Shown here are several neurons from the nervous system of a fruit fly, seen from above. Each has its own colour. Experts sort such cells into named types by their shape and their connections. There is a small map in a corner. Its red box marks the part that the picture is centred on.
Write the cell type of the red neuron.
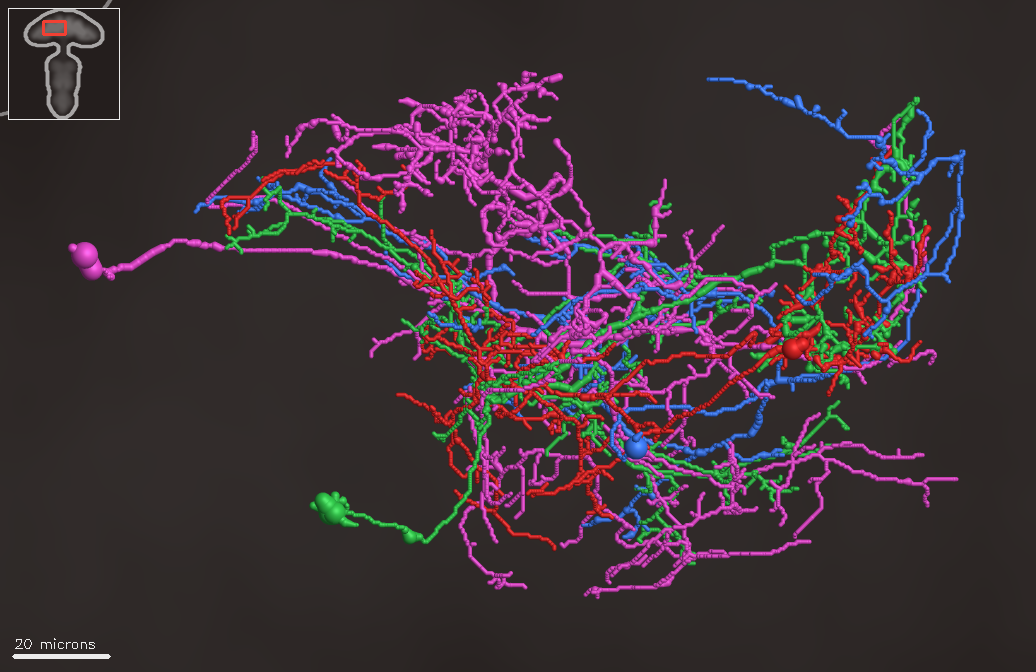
SMP424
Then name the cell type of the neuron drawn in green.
CL368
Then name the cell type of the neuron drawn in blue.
CL165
